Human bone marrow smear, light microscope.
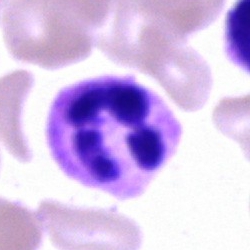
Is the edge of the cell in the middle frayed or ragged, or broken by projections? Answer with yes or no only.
No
